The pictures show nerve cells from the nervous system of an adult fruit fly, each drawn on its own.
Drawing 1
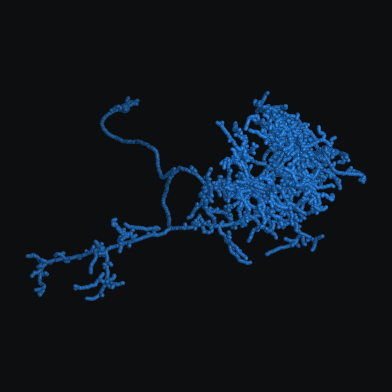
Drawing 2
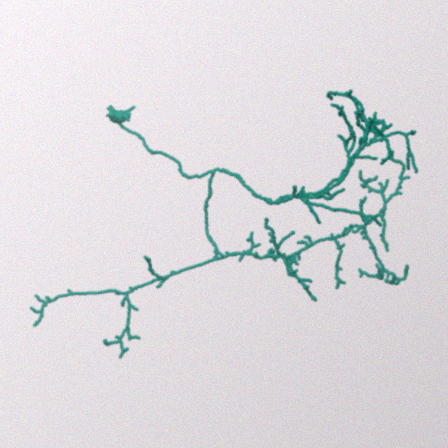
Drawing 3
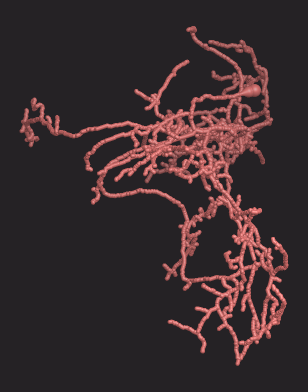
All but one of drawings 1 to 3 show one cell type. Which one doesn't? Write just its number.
3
